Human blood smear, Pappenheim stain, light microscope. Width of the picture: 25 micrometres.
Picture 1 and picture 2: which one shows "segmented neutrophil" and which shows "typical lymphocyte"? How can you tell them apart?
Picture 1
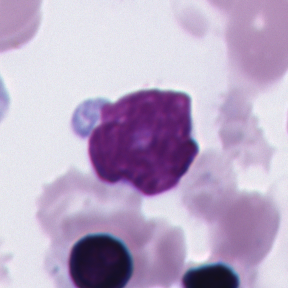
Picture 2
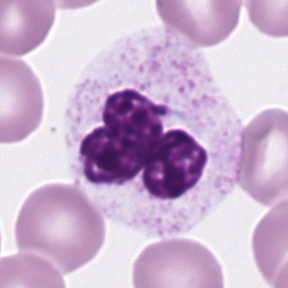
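Looking at the two, picture 1 is a typical lymphocyte and picture 2 is a segmented neutrophil. I start with the nuclei: the typical lymphocyte's is irregular, with uneven, bumpy edges and a small paler spot near its centre, and it is about 10 micrometres across, while the segmented neutrophil's is divided into three lobes.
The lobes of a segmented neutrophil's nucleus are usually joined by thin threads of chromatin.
In the neutrophil I also see dark purple, coarsely clumped chromatin. Next the cytoplasm: the typical lymphocyte has little, at most a thin rim around the nucleus, whereas the segmented neutrophil has plenty, very pale and filled with fine pink-violet granules.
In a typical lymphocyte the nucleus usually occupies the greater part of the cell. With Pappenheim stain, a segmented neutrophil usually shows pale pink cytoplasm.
I find no distinct granules in the lymphocyte, and no vacuoles in the neutrophil. Finally the outlines: irregular and angular for the lymphocyte, roughly round for the neutrophil.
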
